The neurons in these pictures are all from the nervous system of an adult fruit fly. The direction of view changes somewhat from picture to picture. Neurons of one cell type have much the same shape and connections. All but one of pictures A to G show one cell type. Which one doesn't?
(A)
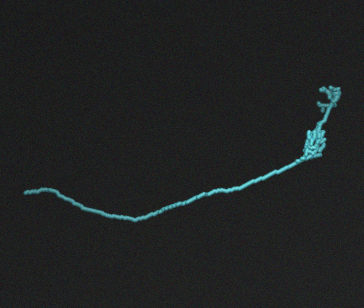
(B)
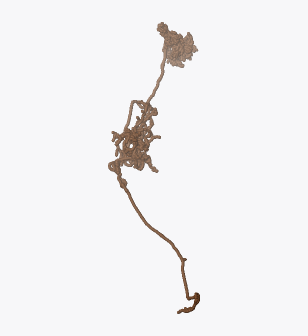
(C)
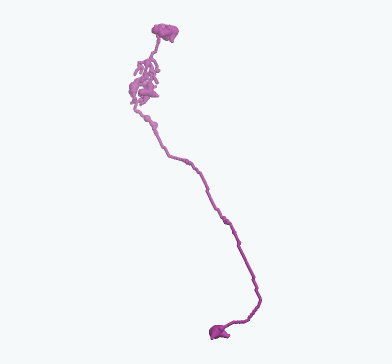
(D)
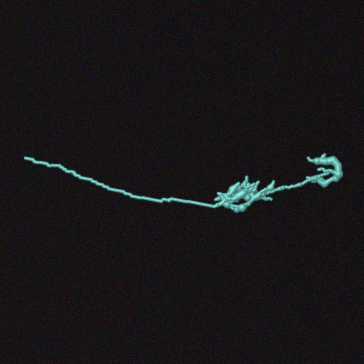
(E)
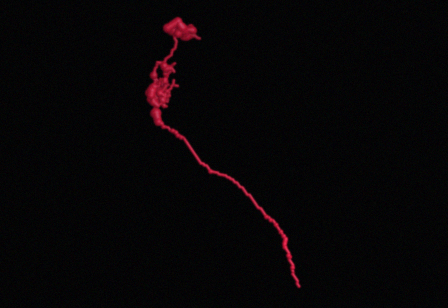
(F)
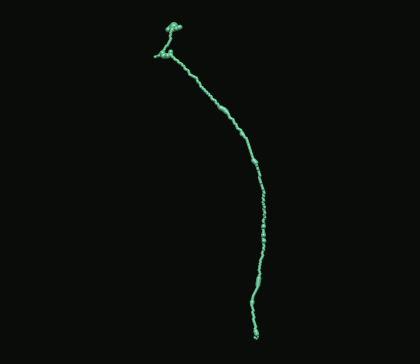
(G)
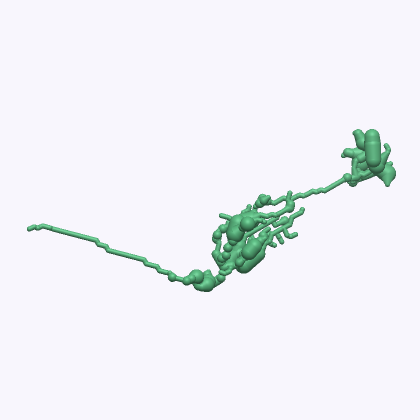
Picture F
